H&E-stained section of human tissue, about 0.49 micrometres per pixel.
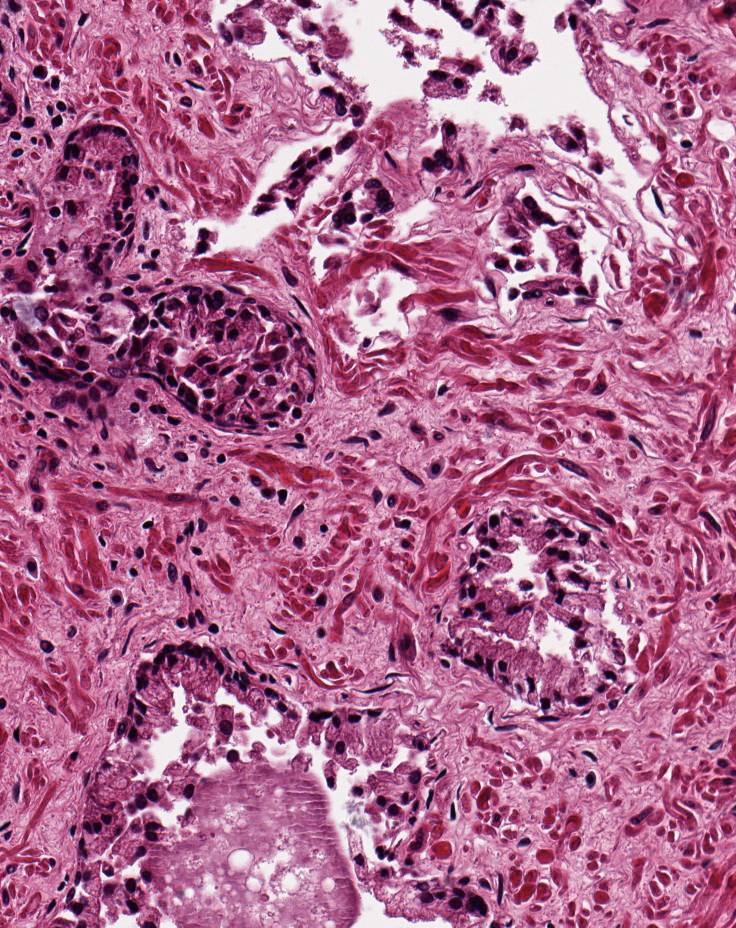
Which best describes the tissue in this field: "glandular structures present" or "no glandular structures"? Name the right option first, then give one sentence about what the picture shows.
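Glandular structures present. Right of centre lies a gland whose cells surround a small irregular white lumen.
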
